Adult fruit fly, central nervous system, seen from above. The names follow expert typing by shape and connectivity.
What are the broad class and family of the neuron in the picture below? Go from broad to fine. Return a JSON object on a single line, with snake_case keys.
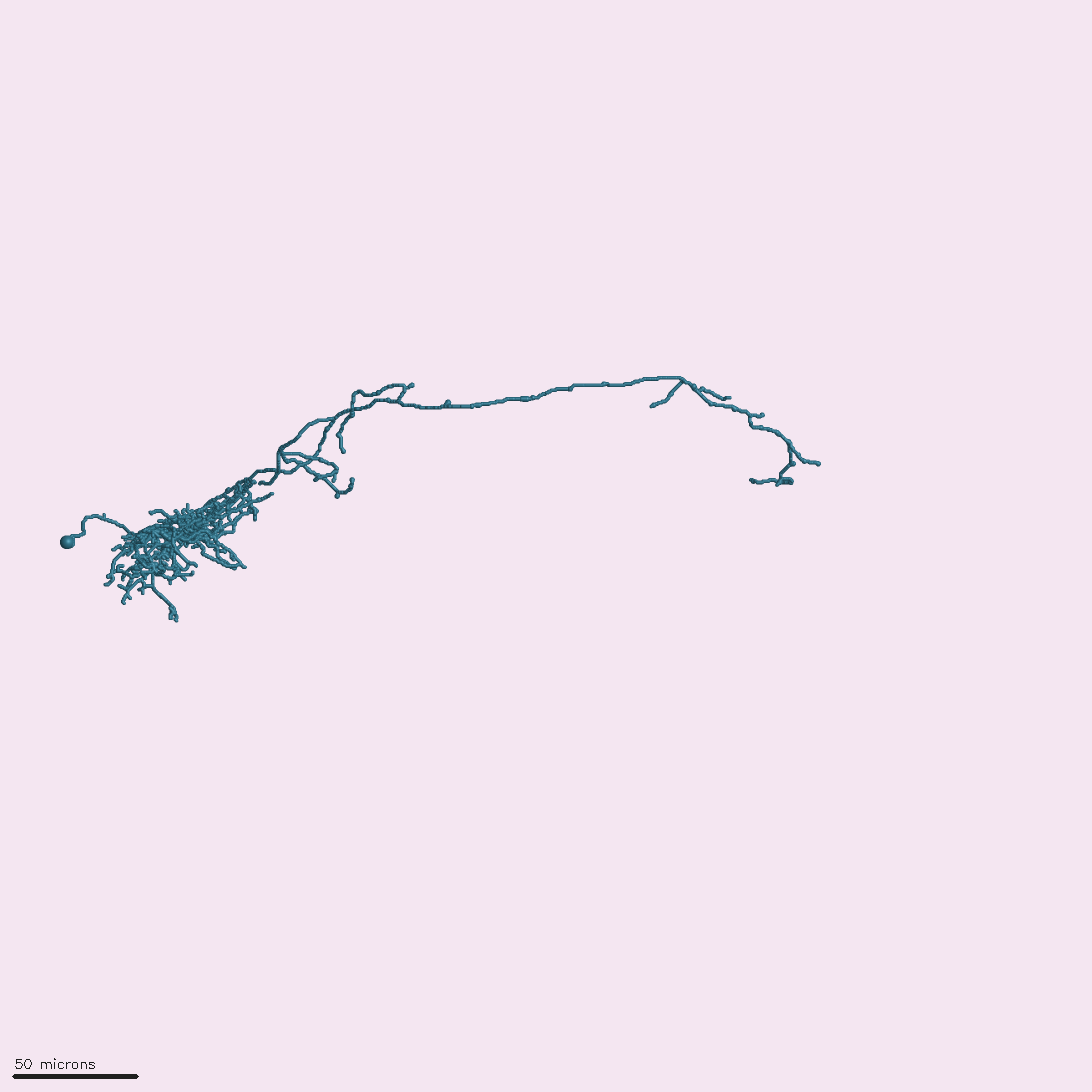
{"broad_class": "central-brain intrinsic neuron", "family": "hemilineage VLPl4_dorsal"}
